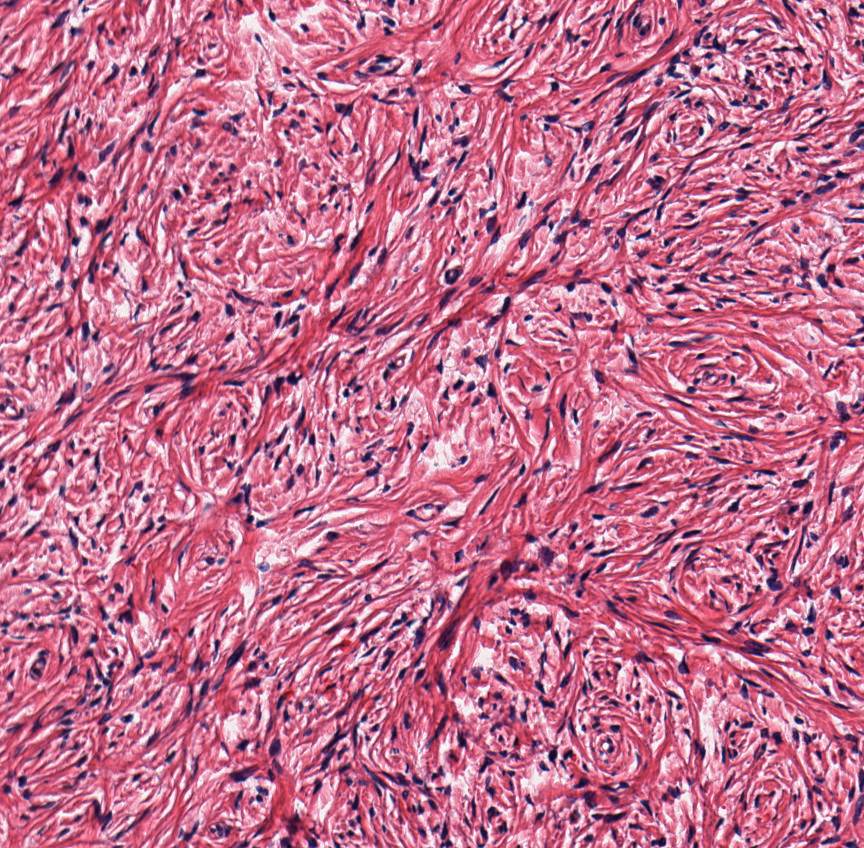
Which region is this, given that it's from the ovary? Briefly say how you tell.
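What appears here is ovarian cortex. Its spindle cells form interlacing bundles that curve into rounded whorls throughout.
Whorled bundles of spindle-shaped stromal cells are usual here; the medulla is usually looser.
The bundles are cut in different planes side by side, the nuclei are elongated, slender and dark, and no epithelium or glands appear.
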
